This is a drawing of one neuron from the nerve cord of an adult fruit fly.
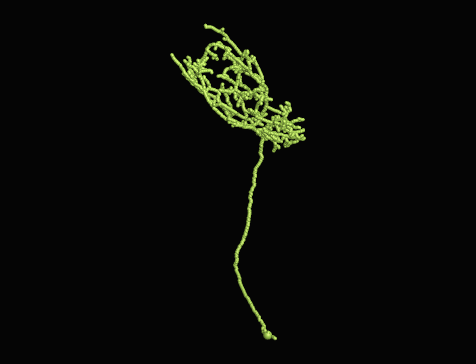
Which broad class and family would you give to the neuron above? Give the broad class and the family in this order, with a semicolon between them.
nerve-cord intrinsic neuron; hemilineage 16B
